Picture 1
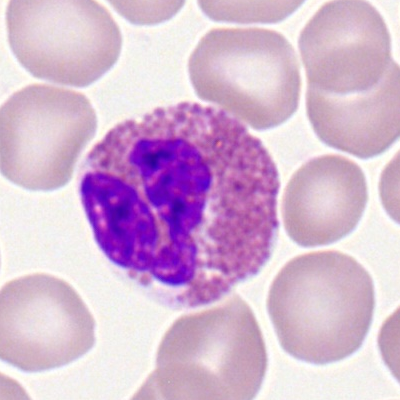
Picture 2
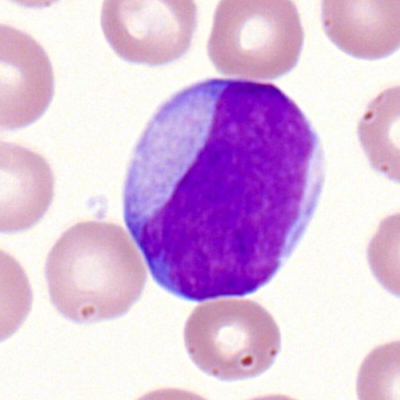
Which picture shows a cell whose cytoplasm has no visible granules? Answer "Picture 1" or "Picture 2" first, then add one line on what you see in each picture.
Picture 2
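Picture 1: The cytoplasm is packed with coarse, round granules.
Picture 2: No distinct granules are seen in the cytoplasm.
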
